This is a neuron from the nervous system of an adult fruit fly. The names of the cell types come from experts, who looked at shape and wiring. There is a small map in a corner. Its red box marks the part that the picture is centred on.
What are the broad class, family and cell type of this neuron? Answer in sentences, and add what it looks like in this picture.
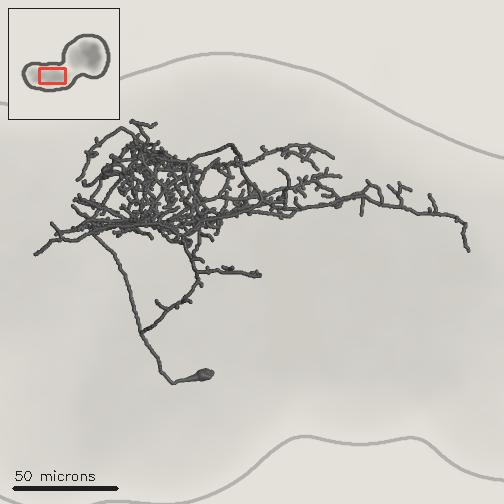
It is a nerve-cord intrinsic neuron. Its family is hemilineage 14B. The cell type is IN14B007. By the scale bar it is about 200 microns wide in this view. The picture shows dozens of branch ends.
